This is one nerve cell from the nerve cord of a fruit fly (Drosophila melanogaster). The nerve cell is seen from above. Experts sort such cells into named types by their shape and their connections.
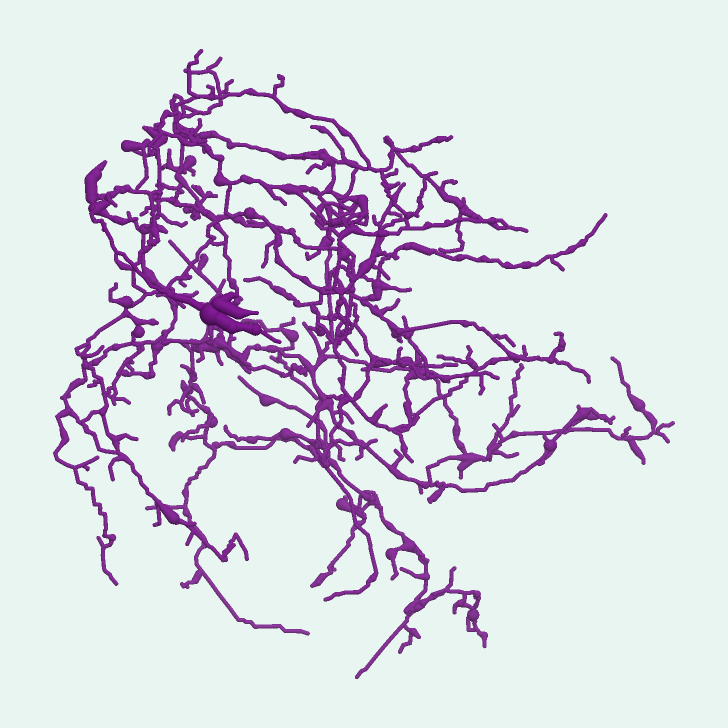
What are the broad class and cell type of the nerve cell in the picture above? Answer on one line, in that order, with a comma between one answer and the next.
nerve-cord intrinsic neuron, INXXX416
